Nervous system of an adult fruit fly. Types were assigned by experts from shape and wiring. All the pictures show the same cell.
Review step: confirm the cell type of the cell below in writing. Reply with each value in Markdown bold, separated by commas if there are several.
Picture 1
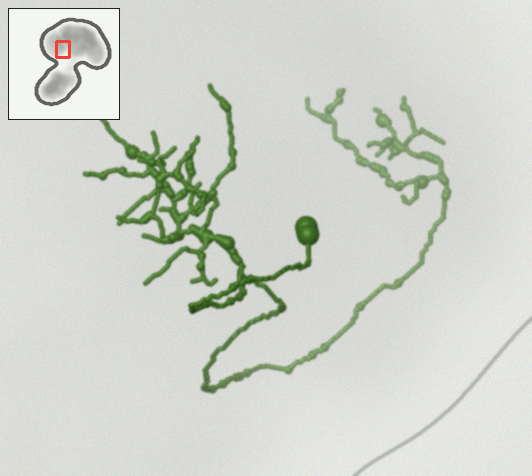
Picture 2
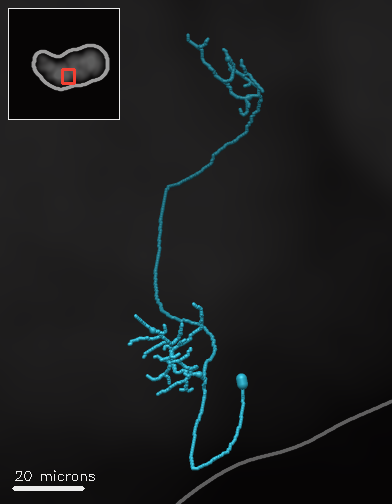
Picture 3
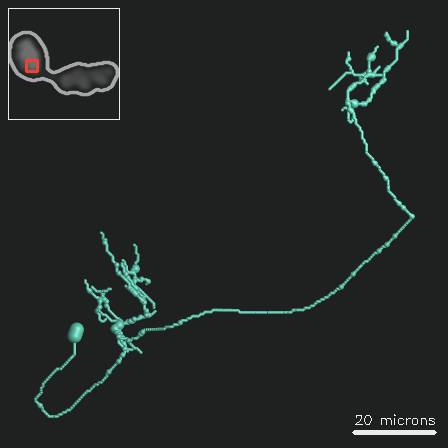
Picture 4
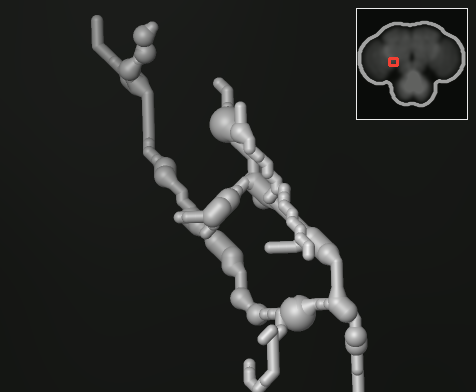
**Tm33**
